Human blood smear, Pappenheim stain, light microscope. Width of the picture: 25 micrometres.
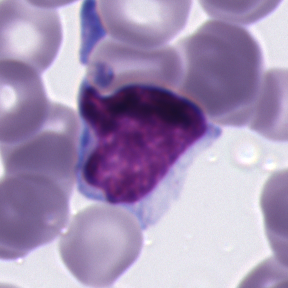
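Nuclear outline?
Notched at the upper left edge.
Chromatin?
Dark purple, coarsely clumped.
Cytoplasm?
Pale blue, widest on the lower right side of the nucleus.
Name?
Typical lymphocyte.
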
